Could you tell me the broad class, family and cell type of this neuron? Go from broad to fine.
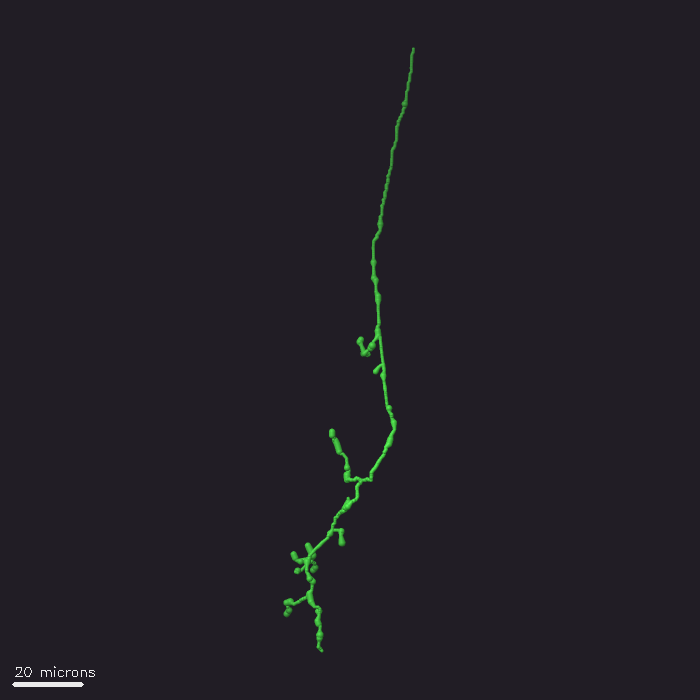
descending neuron; hemilineage LB6; DNge086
